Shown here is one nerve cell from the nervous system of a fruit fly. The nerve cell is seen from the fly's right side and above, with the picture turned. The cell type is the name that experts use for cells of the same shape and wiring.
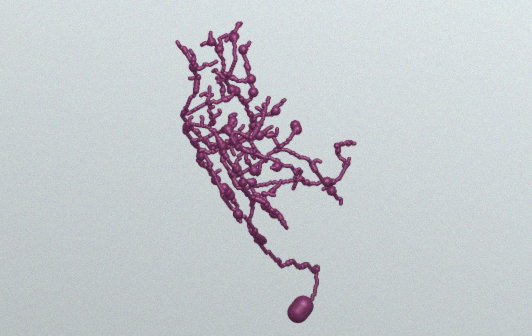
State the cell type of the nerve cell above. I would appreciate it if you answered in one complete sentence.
Typed by cell type, the nerve cell is LPi2d.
